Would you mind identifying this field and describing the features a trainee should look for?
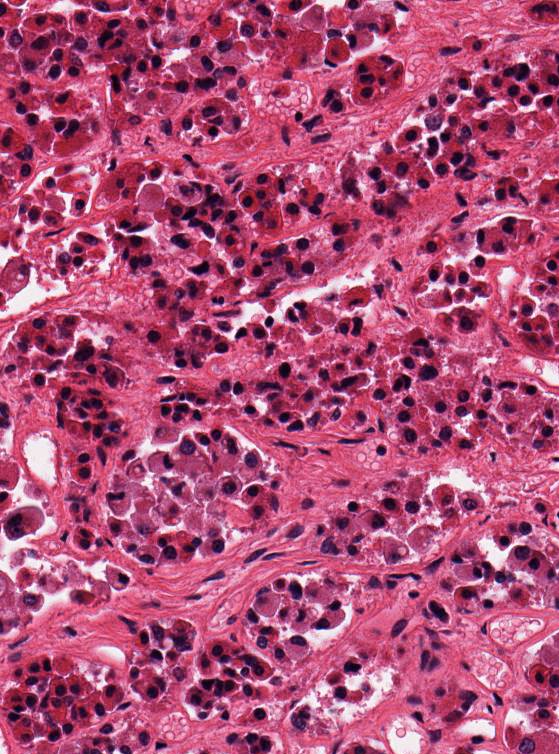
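Field is mainly pars distalis of the pituitary. Cells grouped in rounded nests throughout.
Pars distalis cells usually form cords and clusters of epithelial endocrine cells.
No glands or lumen-lined structures formed by the nest cells.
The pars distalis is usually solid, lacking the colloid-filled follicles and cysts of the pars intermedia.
Nests separated by bands of pink collagen holding thin, elongated spindle-shaped nuclei. Nest-cell nuclei small, round, darkly stained.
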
